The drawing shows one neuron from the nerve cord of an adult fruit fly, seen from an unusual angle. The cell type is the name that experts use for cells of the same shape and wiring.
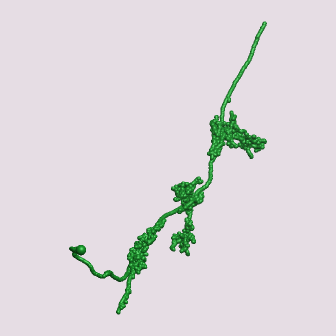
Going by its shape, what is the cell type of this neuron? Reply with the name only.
AN09B034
